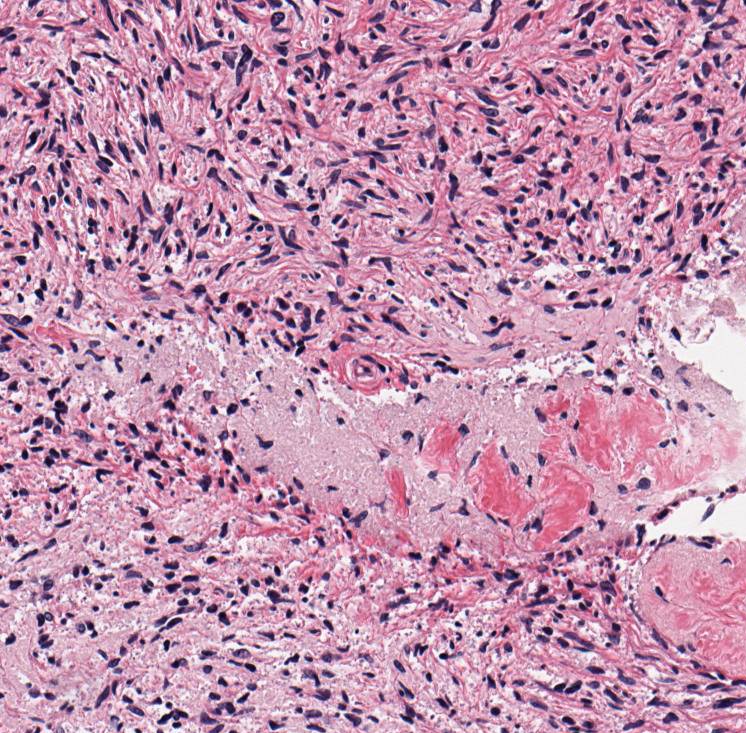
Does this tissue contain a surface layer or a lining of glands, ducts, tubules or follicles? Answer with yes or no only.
No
